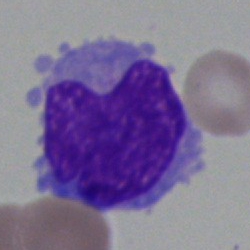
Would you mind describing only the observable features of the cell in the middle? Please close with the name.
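Small rounded blebs of cytoplasm project from the upper-left edge of the cell. The nucleus has a broad notch in its upper border, and the pale blue cytoplasm is widest above it, at the notch. The cell is a monocyte.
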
